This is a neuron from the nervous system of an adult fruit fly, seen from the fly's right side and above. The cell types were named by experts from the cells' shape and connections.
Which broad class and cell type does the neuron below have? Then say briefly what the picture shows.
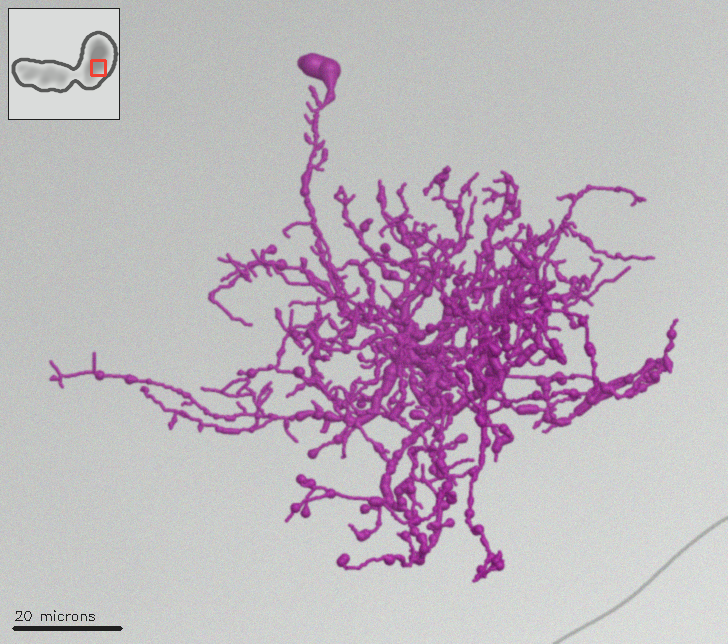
Its broad class is central-brain intrinsic neuron. It is of cell type GNG131. The cell body can be seen at the top of the picture. From left to right in the picture it spans about 120 microns. The picture shows more than a hundred branch ends.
